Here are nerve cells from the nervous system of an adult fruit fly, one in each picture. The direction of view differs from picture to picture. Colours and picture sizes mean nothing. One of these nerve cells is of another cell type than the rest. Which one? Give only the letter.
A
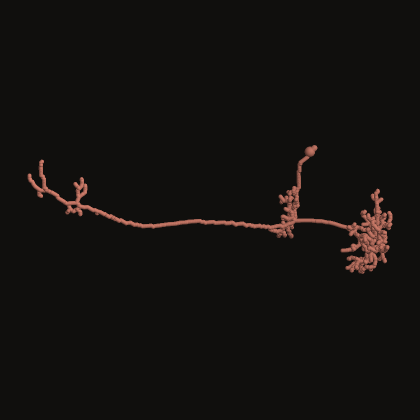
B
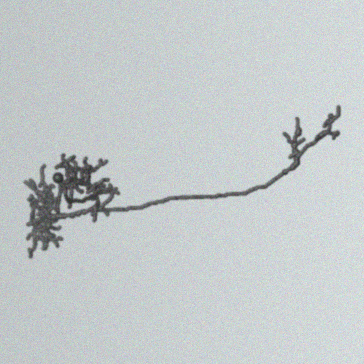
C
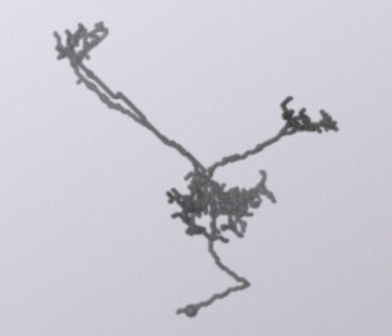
C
